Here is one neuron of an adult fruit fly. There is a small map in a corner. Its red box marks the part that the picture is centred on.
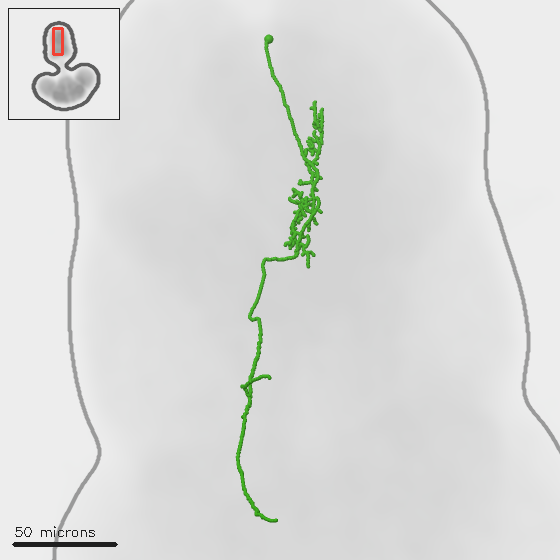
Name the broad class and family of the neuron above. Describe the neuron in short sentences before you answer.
It lies in the nerve cord. The cell body can be seen at the top of the picture. From top to bottom in the picture it spans about 250 microns. It is a nerve-cord intrinsic neuron. Its family is hemilineage 10B.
